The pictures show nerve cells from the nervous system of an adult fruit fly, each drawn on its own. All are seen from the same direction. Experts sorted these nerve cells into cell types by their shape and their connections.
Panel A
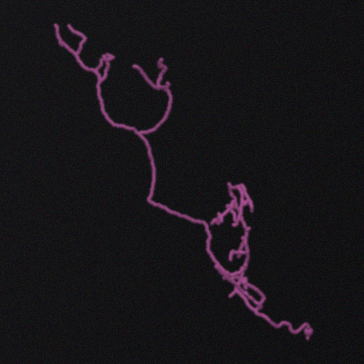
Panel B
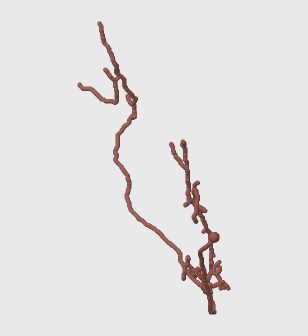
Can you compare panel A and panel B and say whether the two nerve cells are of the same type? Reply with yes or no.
yes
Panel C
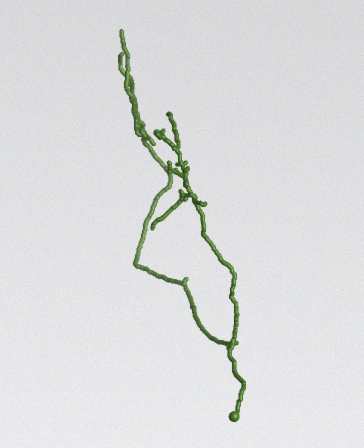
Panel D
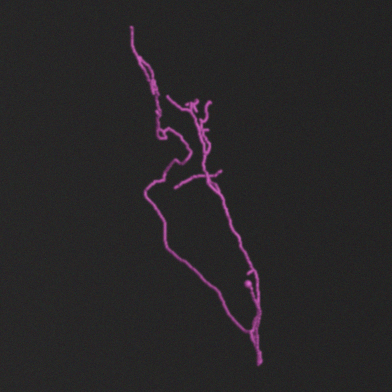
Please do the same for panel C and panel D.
yes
